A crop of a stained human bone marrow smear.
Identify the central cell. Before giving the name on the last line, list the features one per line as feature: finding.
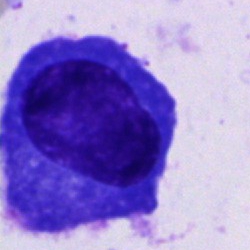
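Outline: irregular and angular, not round
Cytoplasm colour: deep, intense blue
Cytoplasm extent: widest below and left of the nucleus
Granules: none distinct
Identity: plasma cell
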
